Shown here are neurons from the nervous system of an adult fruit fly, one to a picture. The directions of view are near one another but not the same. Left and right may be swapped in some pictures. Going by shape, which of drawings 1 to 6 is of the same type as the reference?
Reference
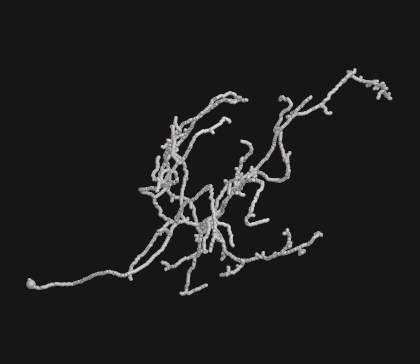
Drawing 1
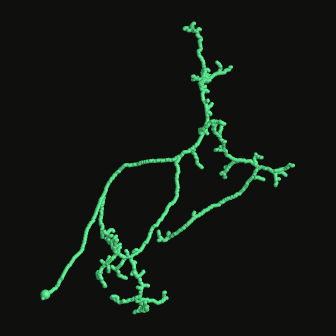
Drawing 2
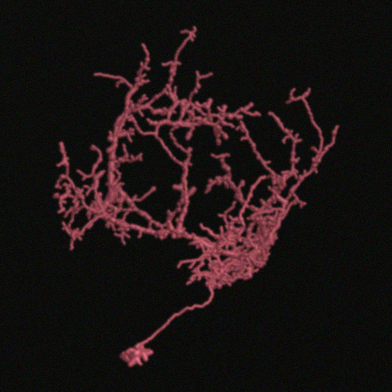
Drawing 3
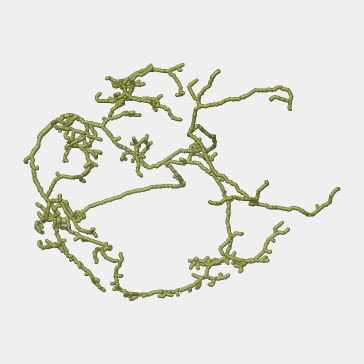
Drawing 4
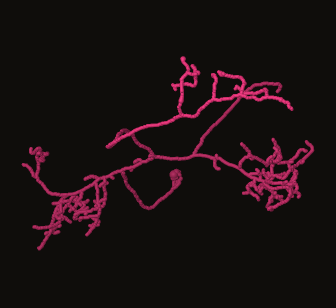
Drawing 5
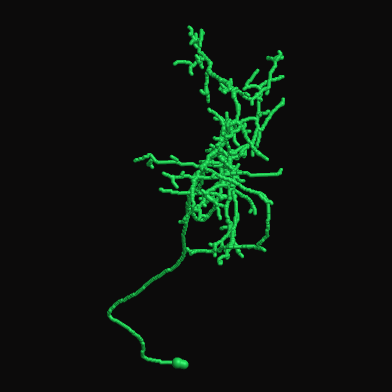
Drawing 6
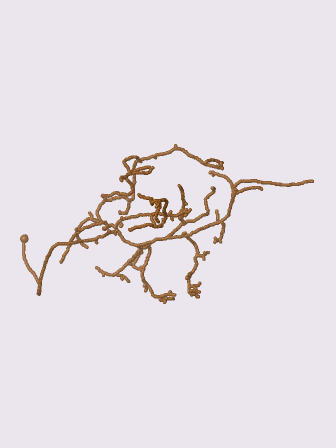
Drawing 6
